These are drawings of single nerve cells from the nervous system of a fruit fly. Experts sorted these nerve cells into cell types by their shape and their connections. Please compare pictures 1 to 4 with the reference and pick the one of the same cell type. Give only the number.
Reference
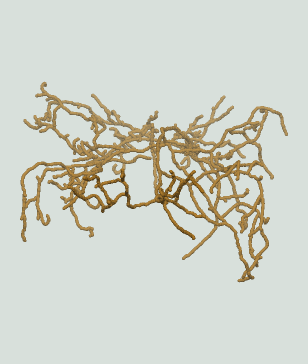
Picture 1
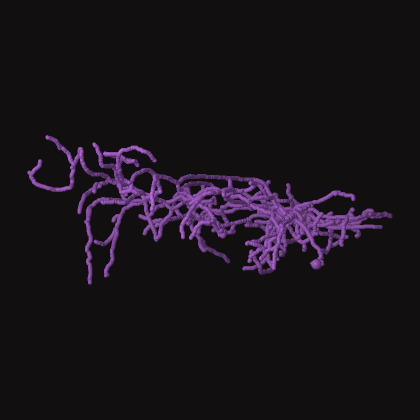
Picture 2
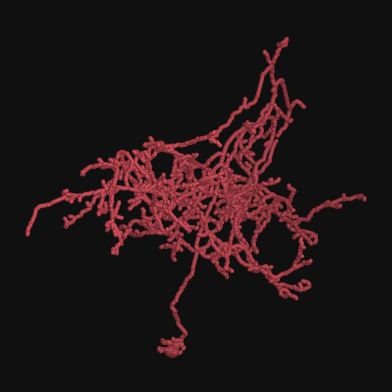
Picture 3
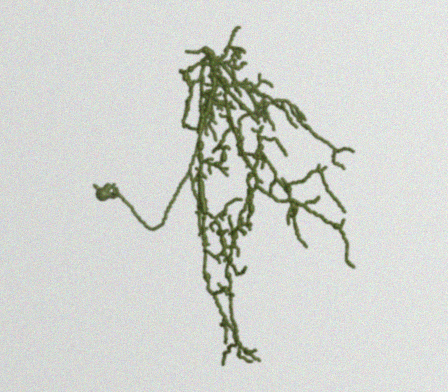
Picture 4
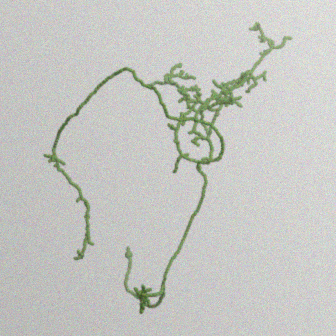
1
